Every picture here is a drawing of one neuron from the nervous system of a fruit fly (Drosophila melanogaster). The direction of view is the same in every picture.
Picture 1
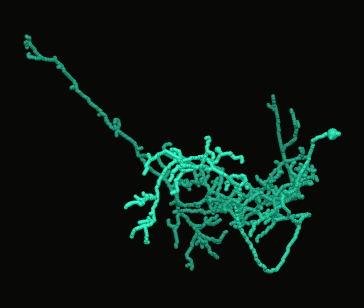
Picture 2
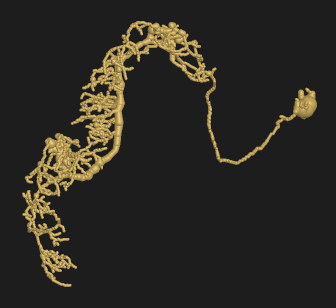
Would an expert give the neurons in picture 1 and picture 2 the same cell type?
no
